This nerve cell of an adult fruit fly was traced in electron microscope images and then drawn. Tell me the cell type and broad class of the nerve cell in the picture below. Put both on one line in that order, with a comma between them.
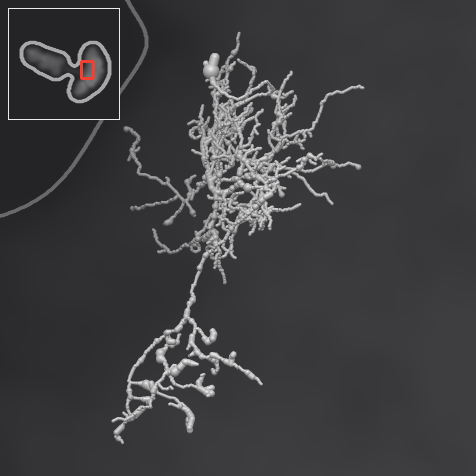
PS276, central-brain intrinsic neuron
